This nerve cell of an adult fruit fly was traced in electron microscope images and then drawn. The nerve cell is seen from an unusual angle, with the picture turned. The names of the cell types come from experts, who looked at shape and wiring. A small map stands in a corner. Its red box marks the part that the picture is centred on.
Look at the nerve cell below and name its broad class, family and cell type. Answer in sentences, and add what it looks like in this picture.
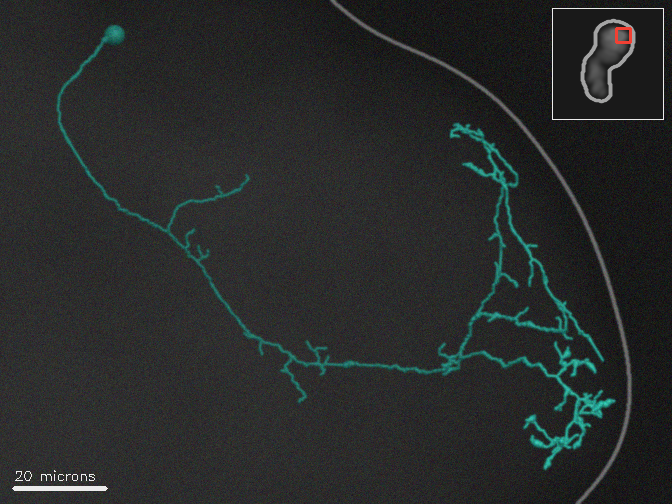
Its broad class is central-brain intrinsic neuron. Its family is hemilineage LHa3. Its cell type is CB4087. Its cell body lies at the upper left of the picture. From left to right in the picture it spans about 120 microns. Dozens of branch ends can be seen.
